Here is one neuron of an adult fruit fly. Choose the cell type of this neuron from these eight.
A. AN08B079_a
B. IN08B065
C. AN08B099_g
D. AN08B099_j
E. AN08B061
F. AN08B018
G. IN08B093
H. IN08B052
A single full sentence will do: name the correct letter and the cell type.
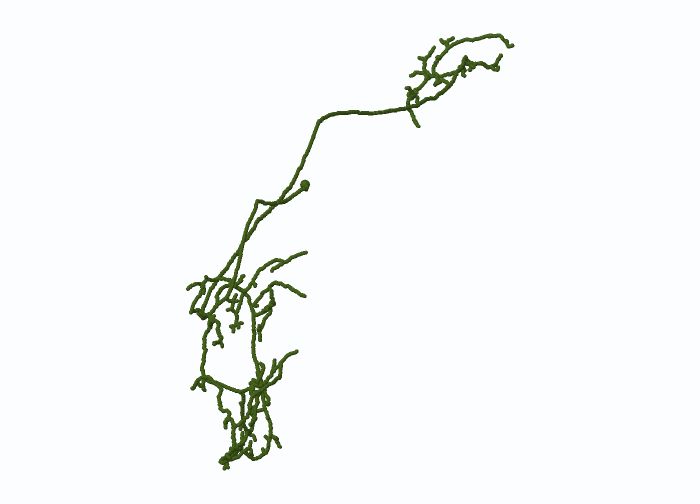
It is as AN08B099_g, option C, that the neuron is typed.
